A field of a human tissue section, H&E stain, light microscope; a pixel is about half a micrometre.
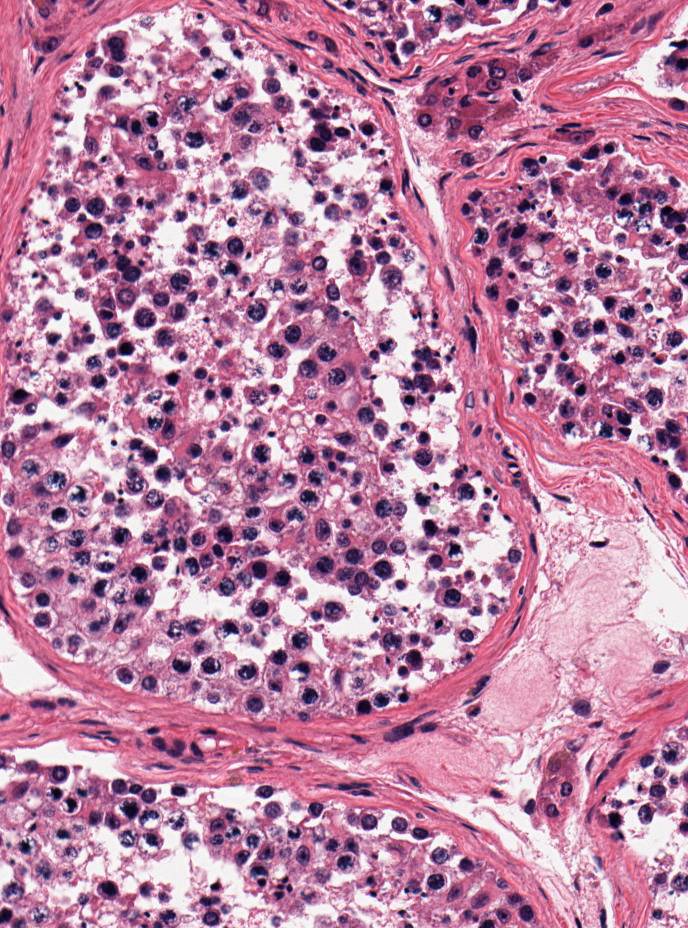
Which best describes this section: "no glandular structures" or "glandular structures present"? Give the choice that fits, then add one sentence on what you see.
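Glandular structures present. The field is made up of rounded tubular cross-sections, with the largest one filling the upper left and centre.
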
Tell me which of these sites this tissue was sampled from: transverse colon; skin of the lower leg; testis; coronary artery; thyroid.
testis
